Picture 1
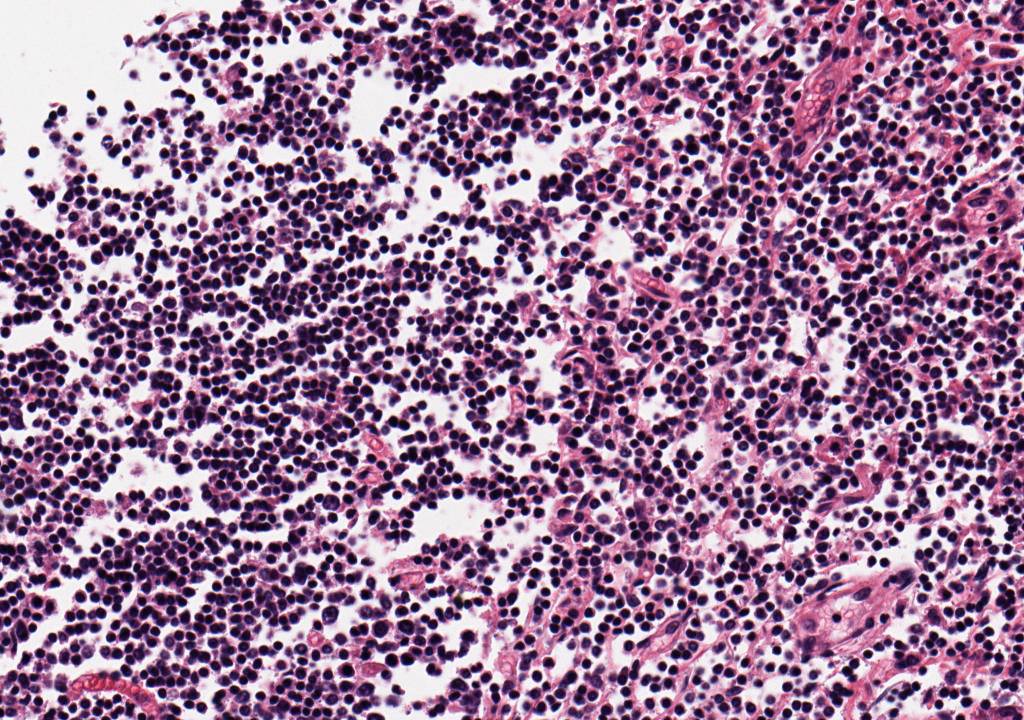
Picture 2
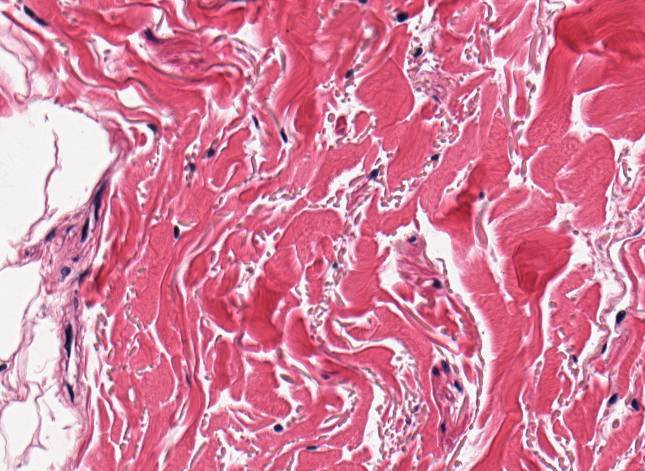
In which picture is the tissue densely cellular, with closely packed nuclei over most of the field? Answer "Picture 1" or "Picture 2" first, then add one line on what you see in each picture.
Picture 1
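What picture 1 shows: Densely packed small round dark nuclei fill almost the whole field as a diffuse sheet.
What picture 2 shows: Nuclei are sparse and lie mainly in the spaces between the fibre bundles.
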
